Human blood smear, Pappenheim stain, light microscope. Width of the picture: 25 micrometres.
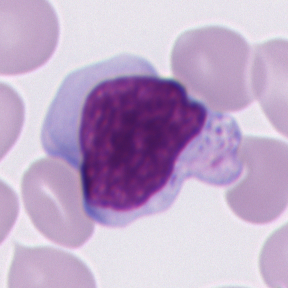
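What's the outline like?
Irregular, with a pale lumpy bulge sticking out on the right.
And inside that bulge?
Fine purple dots on a pale, net-like background.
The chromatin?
Deep purple, mottled and clumpy.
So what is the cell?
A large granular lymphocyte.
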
